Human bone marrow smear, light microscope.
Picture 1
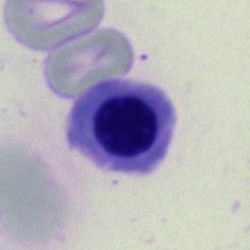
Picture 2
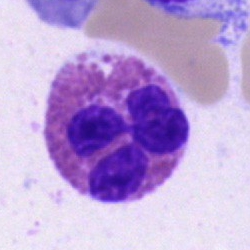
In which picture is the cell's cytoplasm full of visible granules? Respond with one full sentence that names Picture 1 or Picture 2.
What picture 2 shows is a cell with many visible granules in its cytoplasm.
